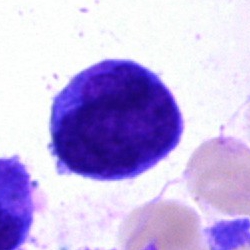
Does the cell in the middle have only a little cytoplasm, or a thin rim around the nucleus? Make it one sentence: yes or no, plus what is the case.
Yes, most of this cell is taken up by its nucleus.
